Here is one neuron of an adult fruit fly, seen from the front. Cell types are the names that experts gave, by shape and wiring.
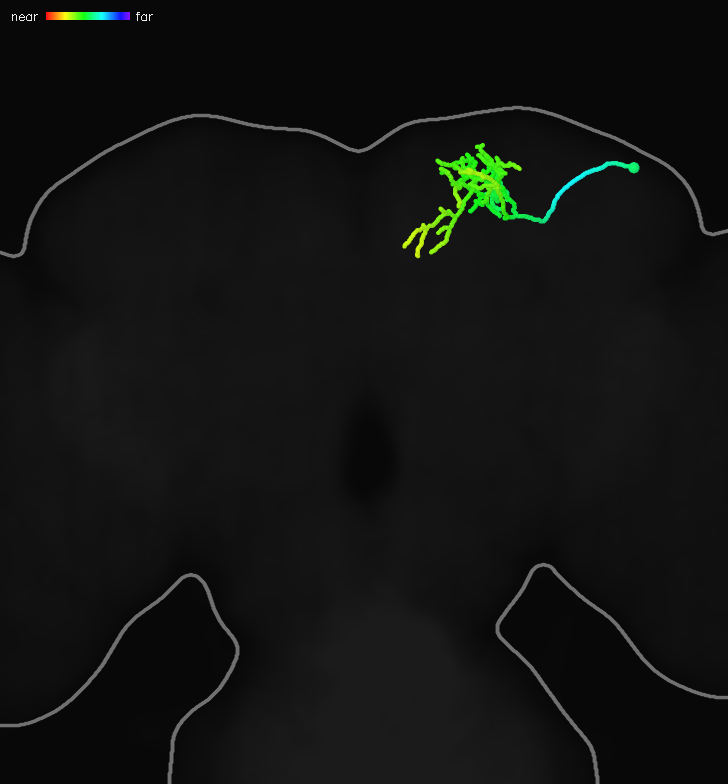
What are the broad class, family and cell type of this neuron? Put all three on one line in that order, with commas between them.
central-brain intrinsic neuron, hemilineage SLPad1_posterior, CB1316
